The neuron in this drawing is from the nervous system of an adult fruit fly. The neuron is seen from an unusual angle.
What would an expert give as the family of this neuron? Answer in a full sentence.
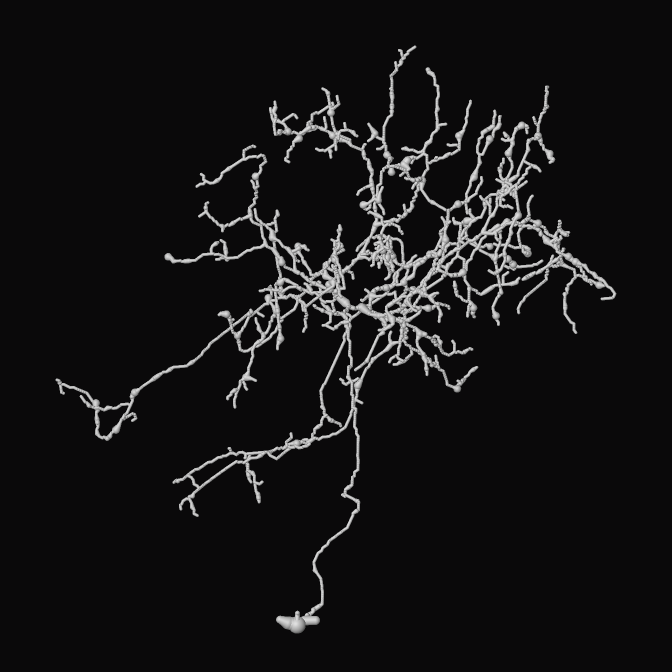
The family is hemilineage 00A.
